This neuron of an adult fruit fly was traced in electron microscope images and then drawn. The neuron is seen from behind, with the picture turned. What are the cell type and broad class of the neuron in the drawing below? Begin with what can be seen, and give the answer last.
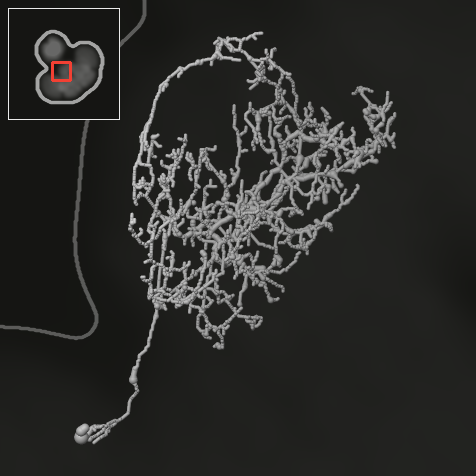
Its cell body lies at the lower left of the picture. The picture shows more than a hundred branch ends. Its cell type is GNG164. This is a central-brain intrinsic neuron.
